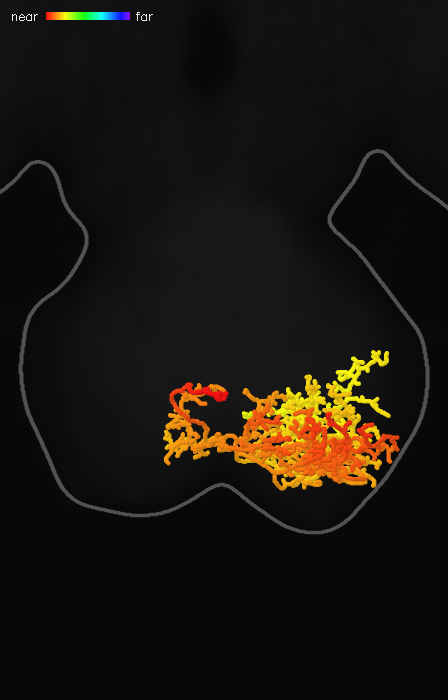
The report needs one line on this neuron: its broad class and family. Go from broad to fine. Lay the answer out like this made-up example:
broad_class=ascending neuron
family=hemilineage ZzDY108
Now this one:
broad_class=nerve-cord intrinsic neuron
family=hemilineage 09B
